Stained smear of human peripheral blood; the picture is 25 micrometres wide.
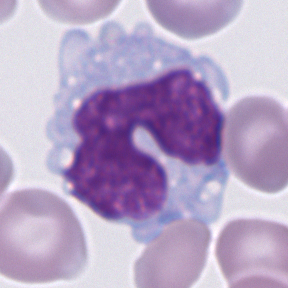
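Monocyte: a deep cleft in the nucleus opens toward the lower right of the cell. The cytoplasm is pale greyish blue and holds several small clear vacuoles scattered through it. Small rounded blebs bulge from the upper edge of the cell.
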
